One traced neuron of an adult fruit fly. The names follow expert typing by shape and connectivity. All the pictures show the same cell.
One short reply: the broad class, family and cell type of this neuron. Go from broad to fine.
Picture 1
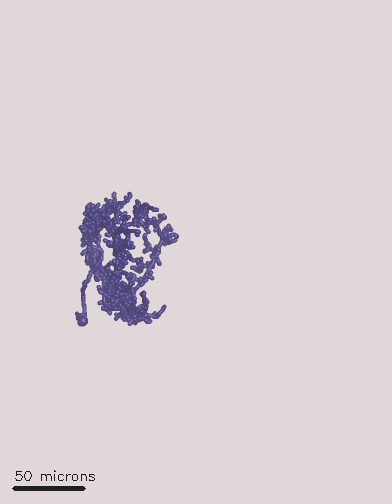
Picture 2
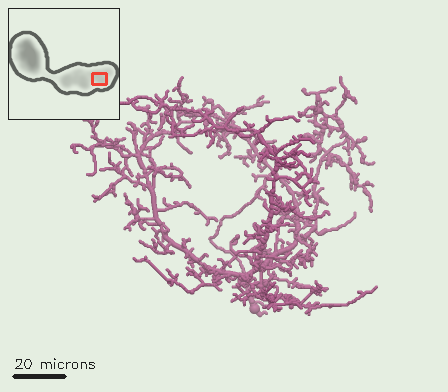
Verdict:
nerve-cord intrinsic neuron; hemilineage 17A; IN17A052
